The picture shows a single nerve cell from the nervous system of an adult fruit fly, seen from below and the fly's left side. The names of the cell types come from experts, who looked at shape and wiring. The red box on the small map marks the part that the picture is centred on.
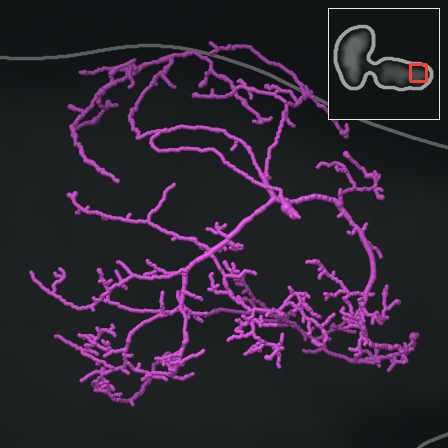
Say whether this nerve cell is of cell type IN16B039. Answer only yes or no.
yes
